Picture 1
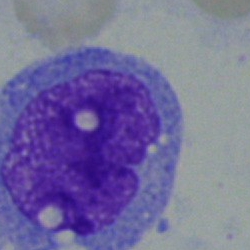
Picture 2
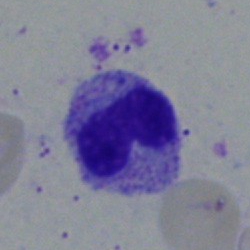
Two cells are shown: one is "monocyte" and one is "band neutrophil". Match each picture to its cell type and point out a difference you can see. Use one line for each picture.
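The cell in picture 1 is a monocyte. No distinct granules are seen in the cytoplasm.
The cell in picture 2 is a band neutrophil. The cytoplasm holds many fine lilac granules spread throughout.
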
